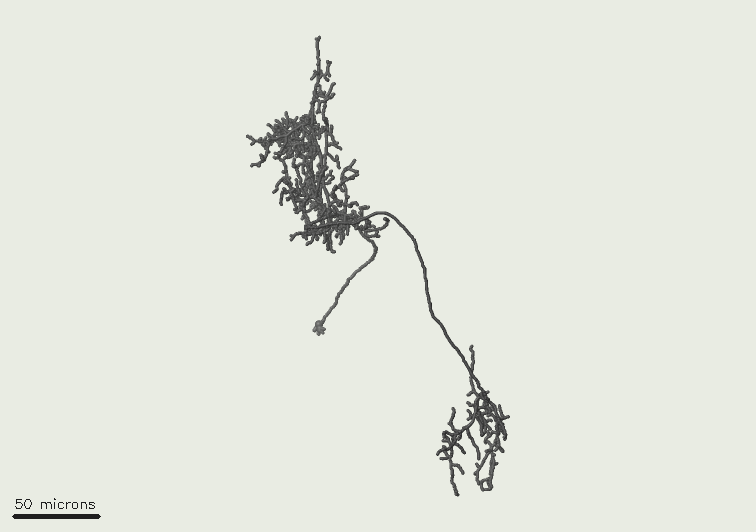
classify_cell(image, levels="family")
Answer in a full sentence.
The family is hemilineage 06A.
